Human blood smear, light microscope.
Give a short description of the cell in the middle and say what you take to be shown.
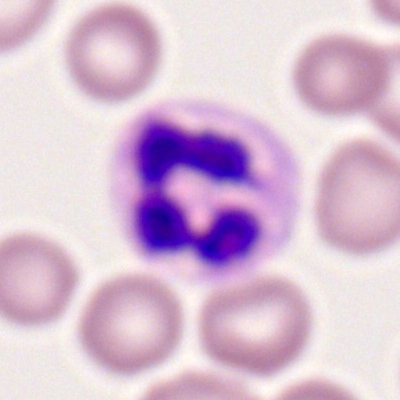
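First, the outline: round and smooth. Inside, the nucleus breaks up into several separate lobes. I find no coarse orange-red granules in the cytoplasm, and no vacuoles either. So this is a segmented neutrophil.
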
